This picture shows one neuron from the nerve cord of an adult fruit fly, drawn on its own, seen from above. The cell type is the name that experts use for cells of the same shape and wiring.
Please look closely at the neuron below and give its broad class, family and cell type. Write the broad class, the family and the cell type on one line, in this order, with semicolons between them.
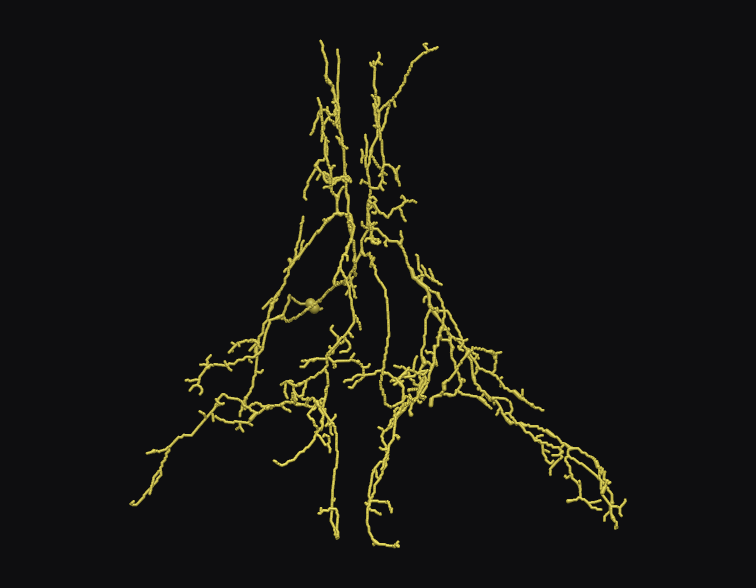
nerve-cord intrinsic neuron; hemilineage 05B; IN05B057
